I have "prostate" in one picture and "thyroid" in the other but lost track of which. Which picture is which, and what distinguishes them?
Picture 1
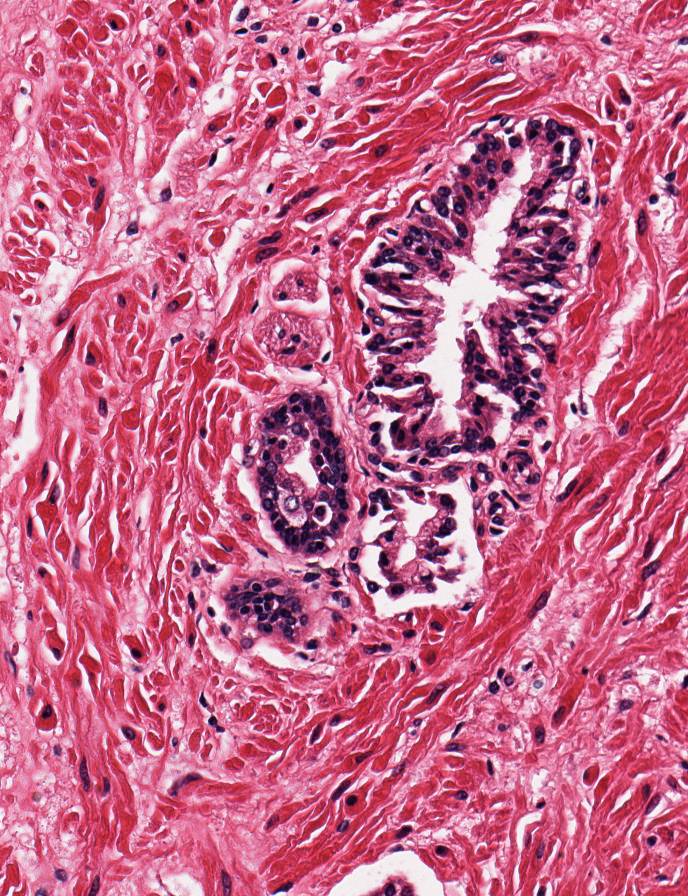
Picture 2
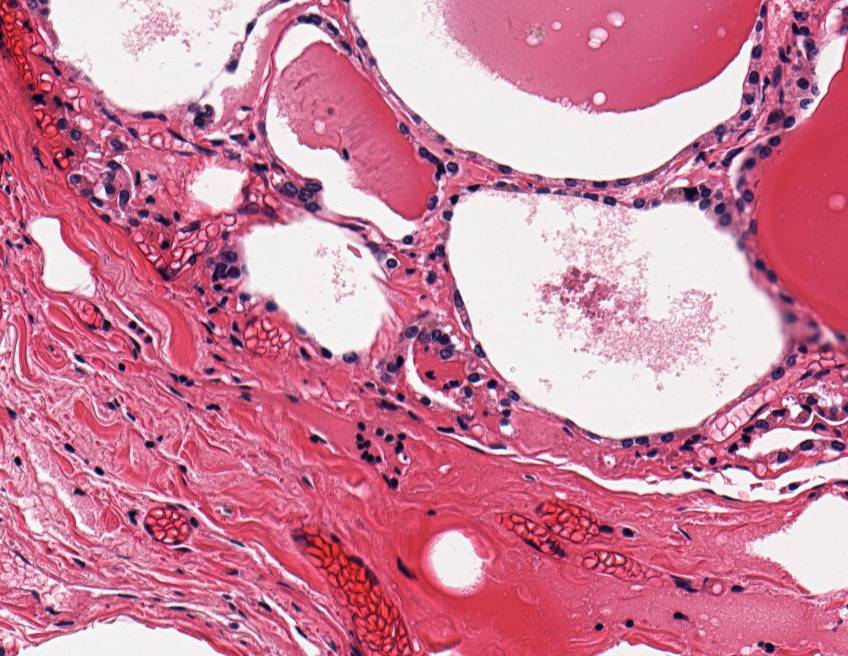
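Prostate appears in picture 1 and thyroid in picture 2. Picture 1 contains a small central cluster of glands enclosed on all sides by stroma; picture 2 has rounded follicles, many holding pink material, in its upper and right part. The largest prostate gland, just right of centre, has an irregular star-shaped lumen with branching infoldings, empty and white. The follicles are each lined by a single layer of flattened to low cuboidal cells, and several contain homogeneous deep pink colloid.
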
